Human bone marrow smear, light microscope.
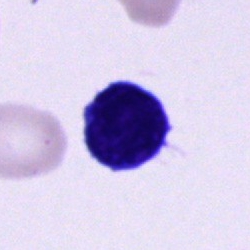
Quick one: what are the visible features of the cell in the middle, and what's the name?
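Chromatin: dense and very dark blue-purple, with little internal detail. Nucleoli: none visible. Vacuoles: none seen anywhere in the cell. Edge: a faint, thin strand trails away on the right. This cell is a lymphocyte.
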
